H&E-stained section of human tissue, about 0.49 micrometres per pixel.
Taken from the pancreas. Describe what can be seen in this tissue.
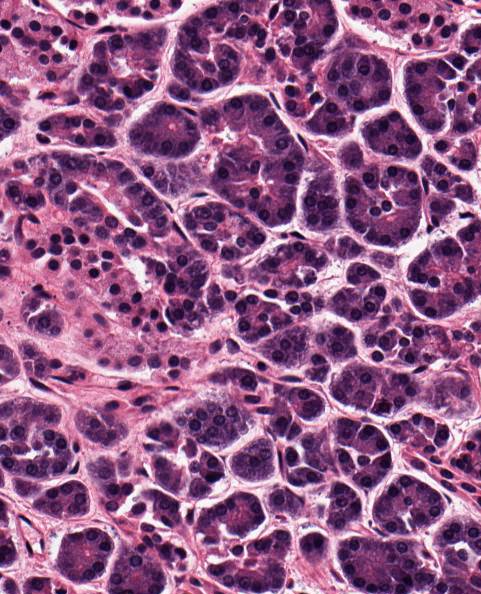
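The nuclei are round and dark; in many units they lie toward the outer edge of the unit. Where lumina are visible, they are small and inconspicuous, centred in the units. Narrow white clefts separate many units from the surrounding septa. Fat cells are absent throughout the field.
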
